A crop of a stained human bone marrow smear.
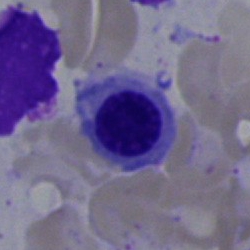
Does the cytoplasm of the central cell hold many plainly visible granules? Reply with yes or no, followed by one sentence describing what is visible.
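No. No granules are visible in the cytoplasm.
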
